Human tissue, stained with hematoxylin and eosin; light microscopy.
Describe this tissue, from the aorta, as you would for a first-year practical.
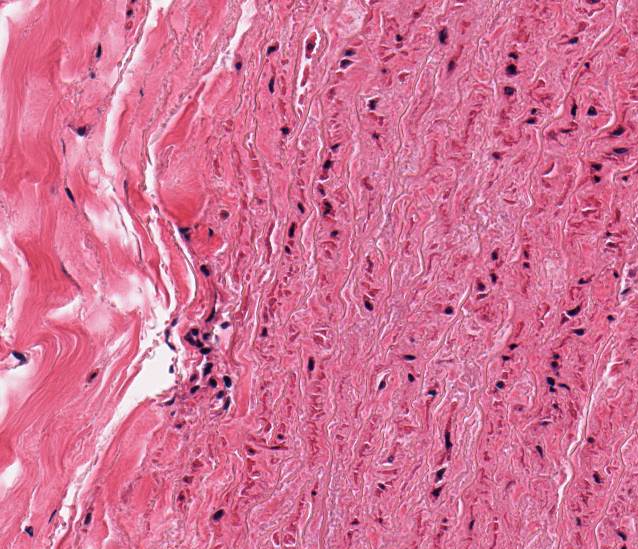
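I see a narrow left band of dense collagen beside a larger right area of looser fibrillar tissue, split roughly top to bottom. Right: thin wavy fibres run mostly vertically; nuclei scattered fairly evenly. On the boundary, just below mid-height, a small crowd of dark nuclei.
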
